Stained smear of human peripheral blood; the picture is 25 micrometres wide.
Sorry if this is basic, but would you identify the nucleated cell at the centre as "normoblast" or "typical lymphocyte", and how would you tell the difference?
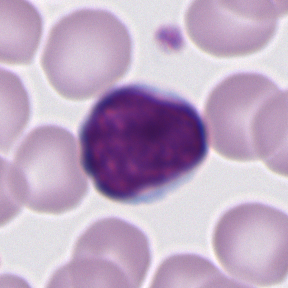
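Typical lymphocyte, not normoblast. Cytoplasm: thin pale blue rim, mainly along the lower edge.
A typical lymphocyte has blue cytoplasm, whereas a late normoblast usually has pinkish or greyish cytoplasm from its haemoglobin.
Nucleus: single rounded mass, no lobes, about 11 by 9 micrometres, filling about 80% of cell area. Chromatin dark purple, coarsely clumped. Cell about 11 micrometres across; outline rounded but slightly angular and uneven.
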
